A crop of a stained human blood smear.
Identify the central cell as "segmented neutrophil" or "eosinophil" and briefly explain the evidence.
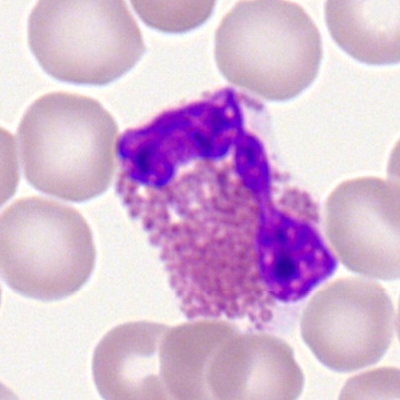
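Eosinophil, not segmented neutrophil. Deciding point: cytoplasm packed with coarse round granules, pink, fairly uniform in size.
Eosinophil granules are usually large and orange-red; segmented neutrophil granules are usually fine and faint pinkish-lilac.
Nucleus: an elongated curved band along the upper and right edges of the cell.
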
